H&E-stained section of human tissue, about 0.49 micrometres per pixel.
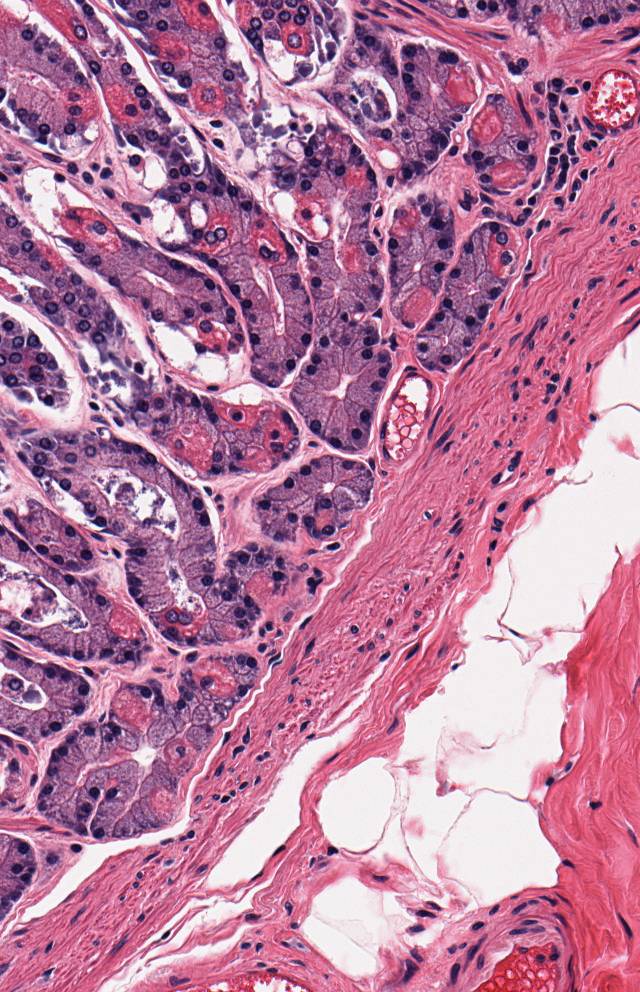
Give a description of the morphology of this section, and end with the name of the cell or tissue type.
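Closely packed glands fill the upper left. A diagonal band of smooth muscle runs from lower left to upper right, separating them from the lower right; its elongated nuclei lie parallel to the band's length. Most gland cells have purple-grey granular cytoplasm and round nuclei at the cell base. Large rounded cells with bright pink cytoplasm and a central round nucleus lie singly among them. This is stomach.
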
